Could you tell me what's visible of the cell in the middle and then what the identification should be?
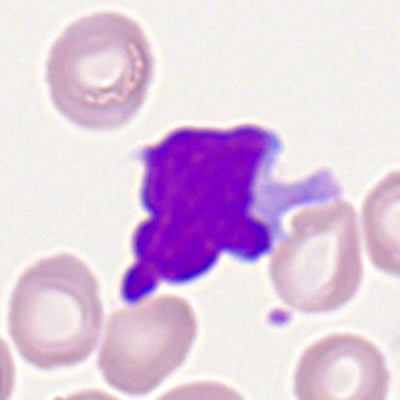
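The nucleus looks irregular, with a tongue-like extension pointing to the lower left. I can't make out any distinct nucleoli in it. A small amount of pale blue cytoplasm sits mainly on the right side, and I see no obvious granules there. This is a lymphocyte.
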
